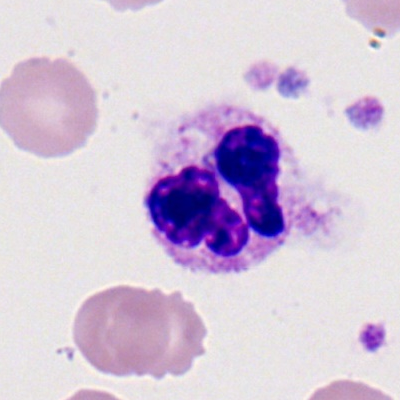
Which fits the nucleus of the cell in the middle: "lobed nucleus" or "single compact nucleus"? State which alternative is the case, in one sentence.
There is a nucleus divided into separate segments in this cell.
